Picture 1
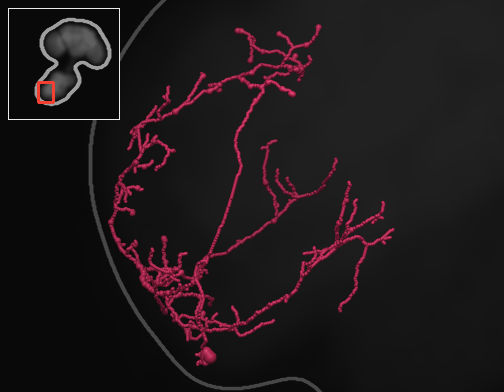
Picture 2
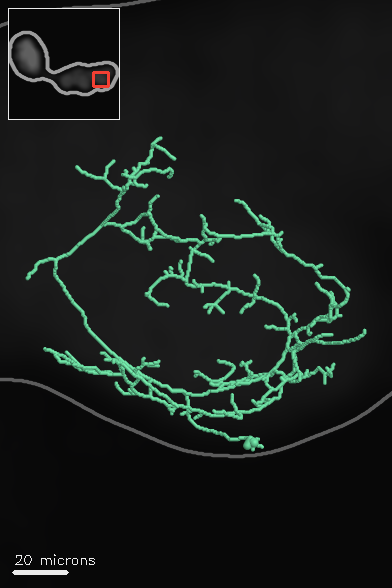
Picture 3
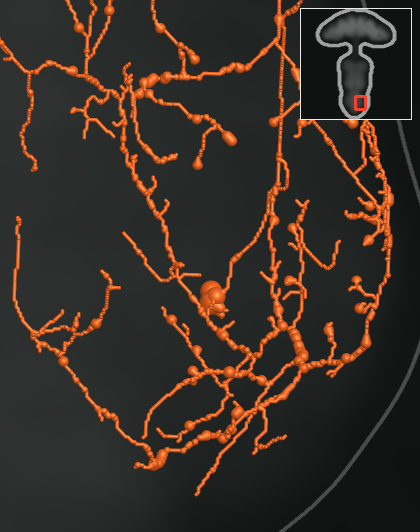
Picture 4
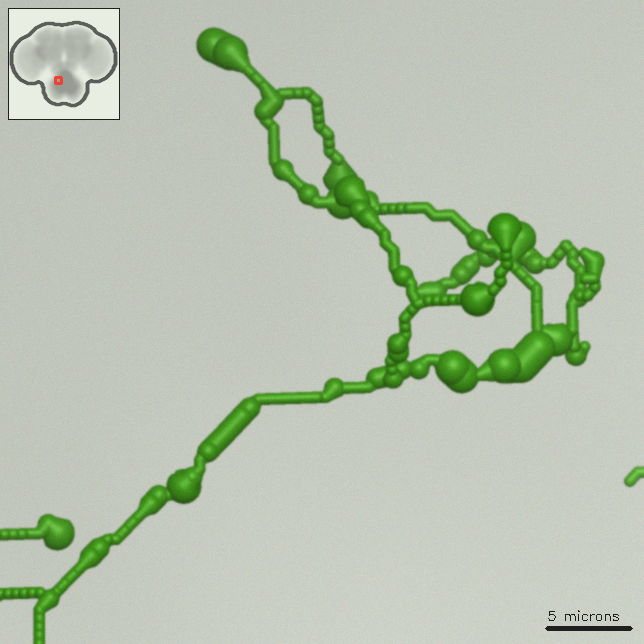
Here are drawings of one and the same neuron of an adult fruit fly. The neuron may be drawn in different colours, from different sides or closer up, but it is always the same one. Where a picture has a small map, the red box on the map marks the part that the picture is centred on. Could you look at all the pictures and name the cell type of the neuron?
IN16B054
